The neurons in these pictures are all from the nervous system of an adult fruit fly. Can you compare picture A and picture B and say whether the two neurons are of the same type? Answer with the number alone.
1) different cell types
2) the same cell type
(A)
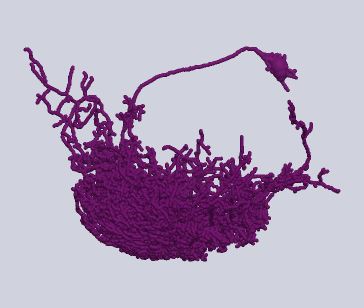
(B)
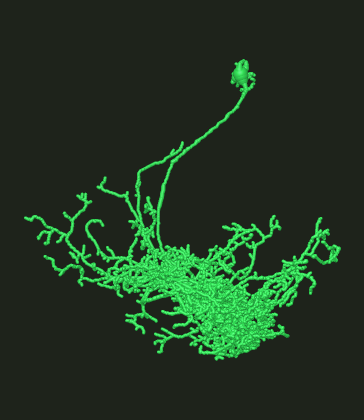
1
